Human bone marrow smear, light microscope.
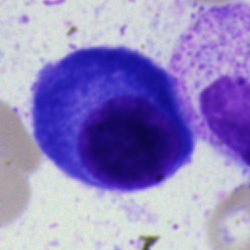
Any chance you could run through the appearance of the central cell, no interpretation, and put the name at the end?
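Bounded by a smooth, roughly oval outline, the cell carries its nucleus off-centre, toward the lower right. Within that nucleus the chromatin is dark and densely clumped. The cytoplasm stains a deep blue. Answer: plasma cell.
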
